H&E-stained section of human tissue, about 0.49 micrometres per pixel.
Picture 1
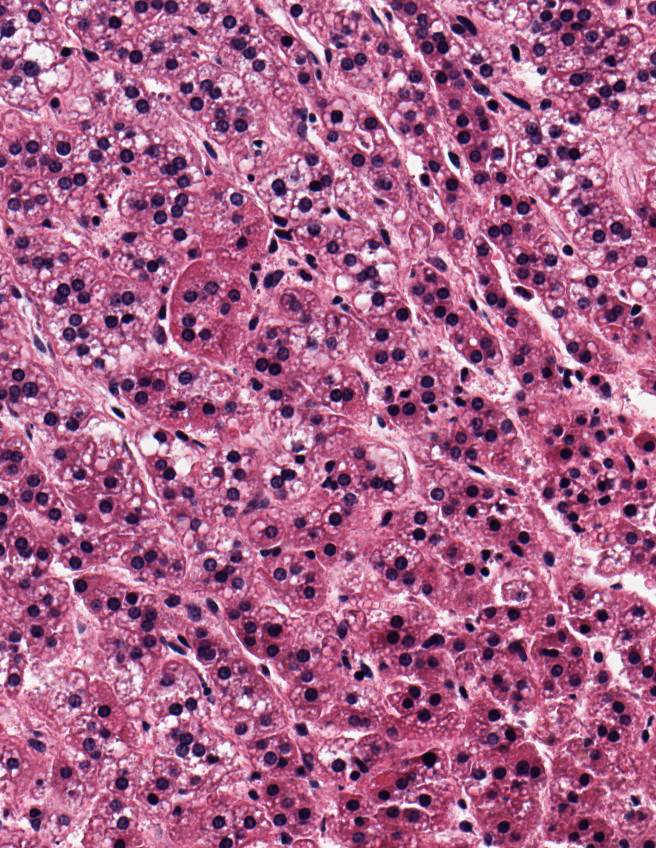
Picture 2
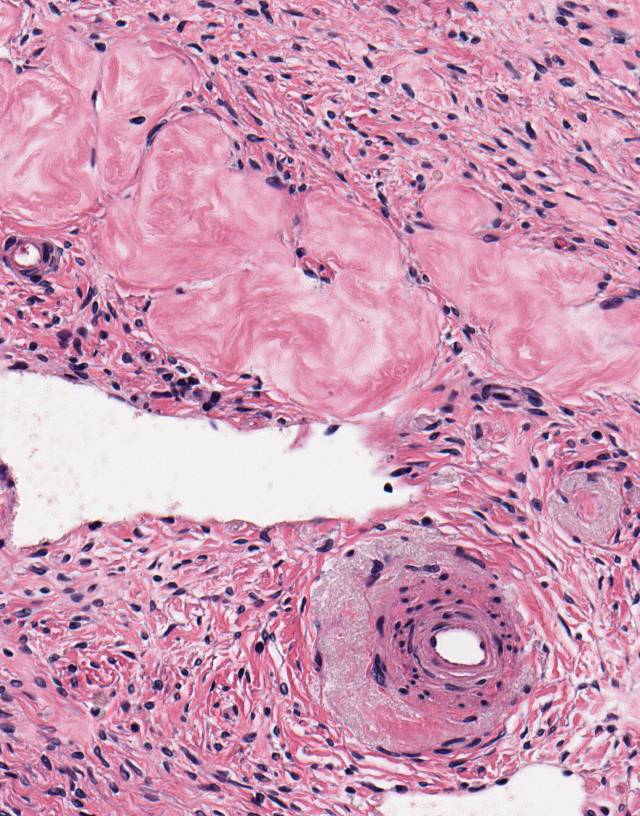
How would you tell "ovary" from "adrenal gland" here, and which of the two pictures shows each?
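Names first: picture 1 is adrenal gland, picture 2 is ovary. On layout, polygonal epithelial cells in diagonal cords and nests fill the whole adrenal field, whereas a row of large, pale pink, lobulated nodules of homogeneous material crosses the upper half of the ovary field. On nuclei, adrenal cells have round, dark, fairly uniform central nuclei, while the ovarian stroma has spindle cells with elongated dark nuclei in wavy pink fibrillary collagen.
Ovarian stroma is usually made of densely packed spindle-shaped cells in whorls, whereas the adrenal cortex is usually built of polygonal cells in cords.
On cytoplasm, many adrenal cells are foamy with small clear vacuoles; the ovarian nodules are nearly acellular, with scattered nuclei only at their edges and in the clefts between them. On vessels, thin channels lined by flattened, elongated endothelial nuclei part the adrenal cords, whereas a thick-walled small vessel in the ovary's lower centre has a narrow round lumen ringed by concentric layers of spindle cells.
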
